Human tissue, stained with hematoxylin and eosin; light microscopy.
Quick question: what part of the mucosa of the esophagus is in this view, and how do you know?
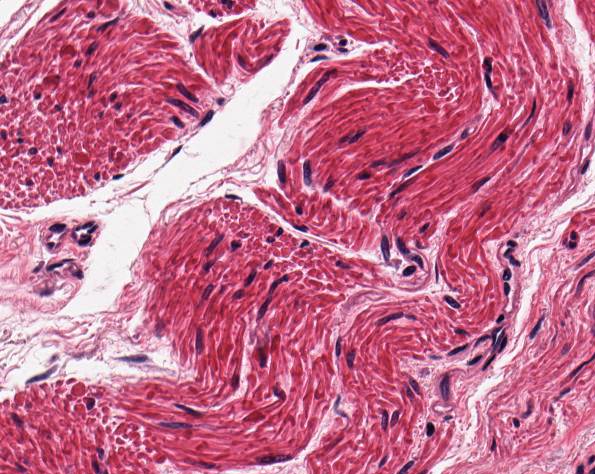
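Here smooth muscle forms the field, in bundles running in different directions, separated by pale connective tissue. At the upper left and lower left, bundles cut across show small rounded pink profiles; the eosinophilic cytoplasm lacks visible cross-striations. Lengthwise-cut cells carry elongated, cigar-shaped, dark purple nuclei.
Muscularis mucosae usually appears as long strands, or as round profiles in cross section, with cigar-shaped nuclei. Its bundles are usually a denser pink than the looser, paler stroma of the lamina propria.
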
